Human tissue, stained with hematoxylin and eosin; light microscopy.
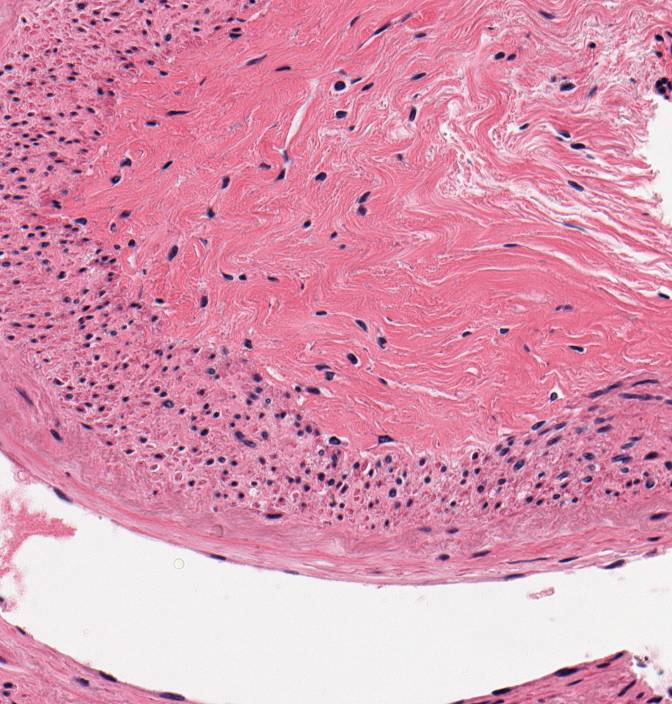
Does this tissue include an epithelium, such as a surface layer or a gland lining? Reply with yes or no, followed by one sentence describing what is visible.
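Yes. The lower surface of the tissue is covered by a thin layer of flattened cells with elongated nuclei.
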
